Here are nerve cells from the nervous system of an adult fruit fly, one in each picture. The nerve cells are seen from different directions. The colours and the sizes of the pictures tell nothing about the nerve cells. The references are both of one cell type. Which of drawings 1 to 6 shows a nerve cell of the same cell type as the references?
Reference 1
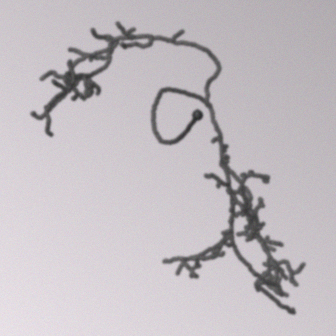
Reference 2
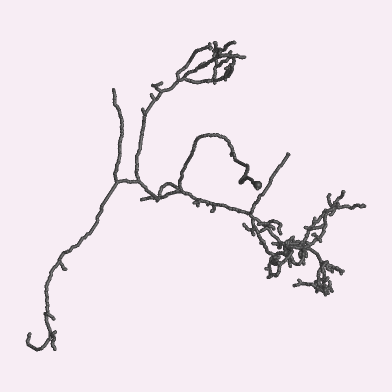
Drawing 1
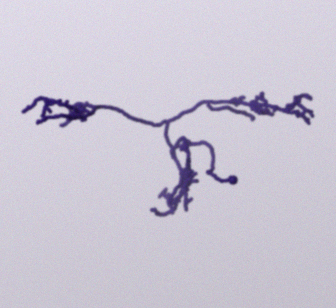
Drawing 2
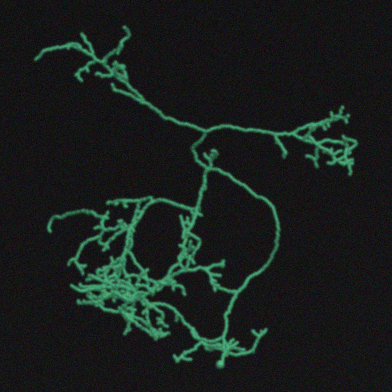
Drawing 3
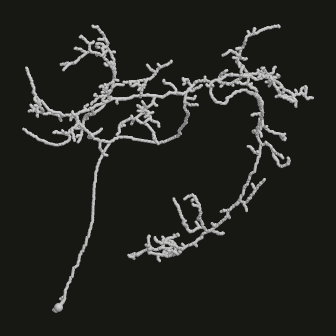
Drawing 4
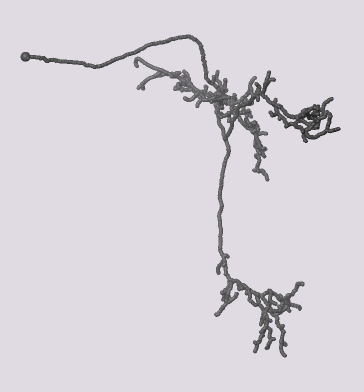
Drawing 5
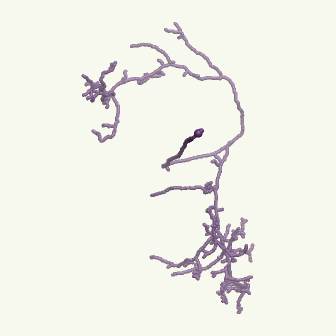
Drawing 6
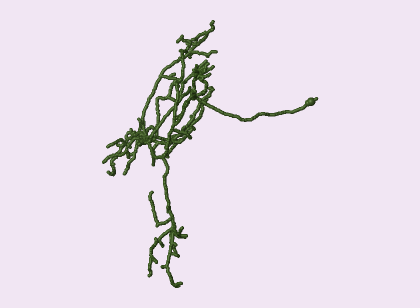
Drawing 5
